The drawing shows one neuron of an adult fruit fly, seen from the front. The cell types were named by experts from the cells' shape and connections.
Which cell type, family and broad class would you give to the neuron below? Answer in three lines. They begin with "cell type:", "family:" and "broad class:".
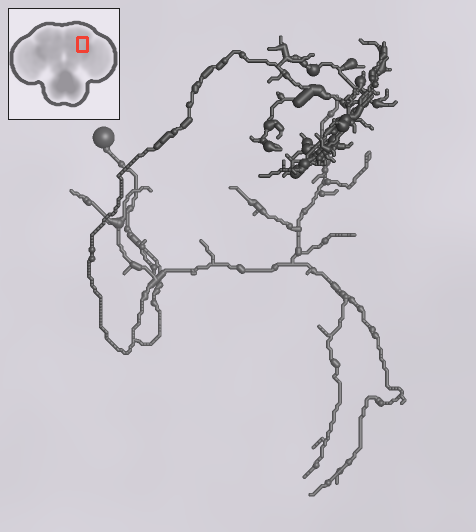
cell type: AOTU058
family: hemilineage DL1_ventral
broad class: central-brain intrinsic neuron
